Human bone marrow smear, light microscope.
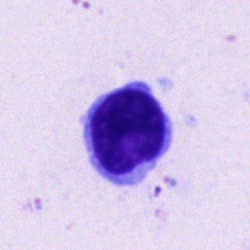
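Lymphocyte, the central cell. Start with the outline: roughly round, with a slightly bumpy edge. Now look inside, and you will find the nucleus filling most of the cell. Scan the cytoplasm carefully; no granules are seen there. Finally, up at the top, notice the small rounded bulge projecting from the cell.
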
